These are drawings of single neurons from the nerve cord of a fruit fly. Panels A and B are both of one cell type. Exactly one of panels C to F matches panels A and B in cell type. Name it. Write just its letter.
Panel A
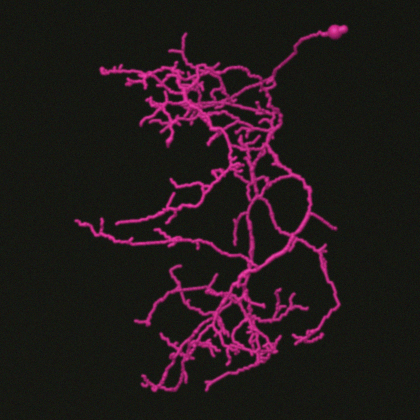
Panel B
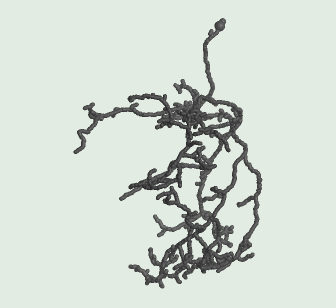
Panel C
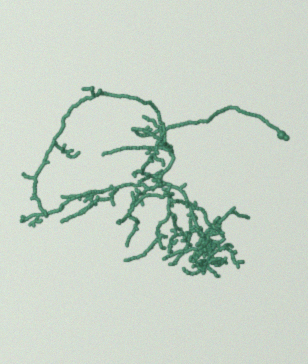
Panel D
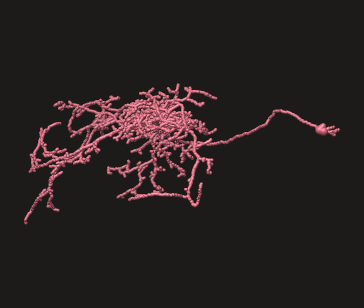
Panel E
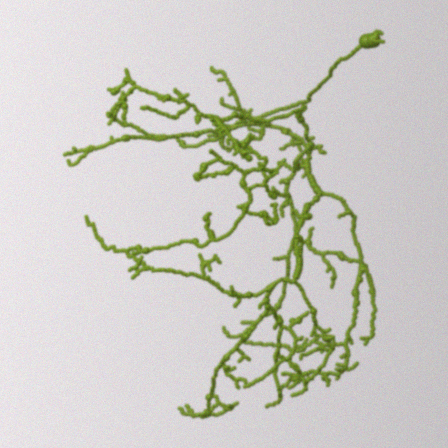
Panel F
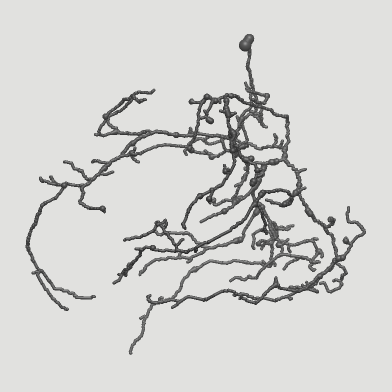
E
